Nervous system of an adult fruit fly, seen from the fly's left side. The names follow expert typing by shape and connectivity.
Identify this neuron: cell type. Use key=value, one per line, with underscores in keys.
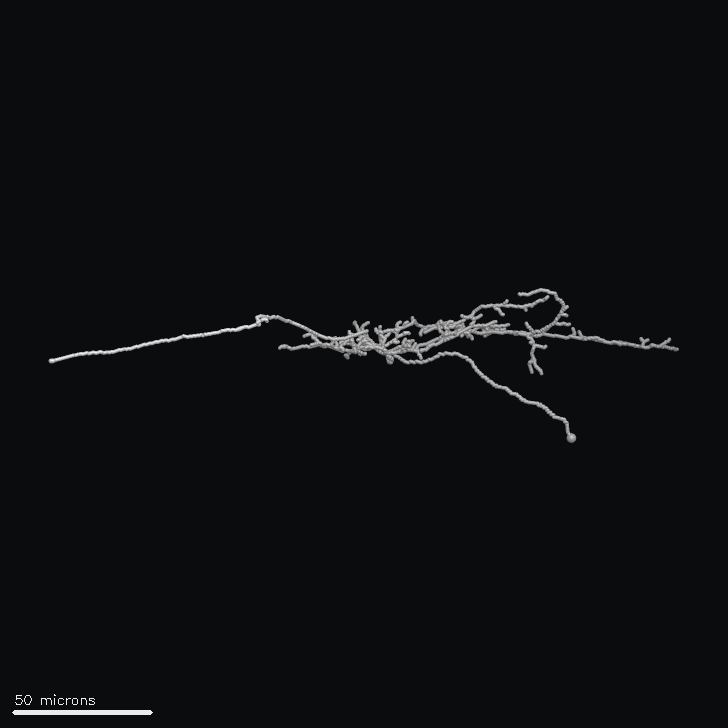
cell_type=IN10B059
